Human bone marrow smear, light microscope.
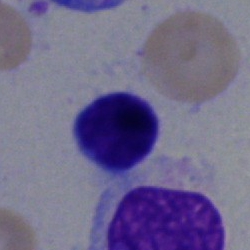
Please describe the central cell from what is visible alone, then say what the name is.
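Chromatin dense, dark blue-purple throughout, no open pattern. Darkest nuclear area upper right of centre. No nucleoli seen. No granules in the cell. Lymphocyte.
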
